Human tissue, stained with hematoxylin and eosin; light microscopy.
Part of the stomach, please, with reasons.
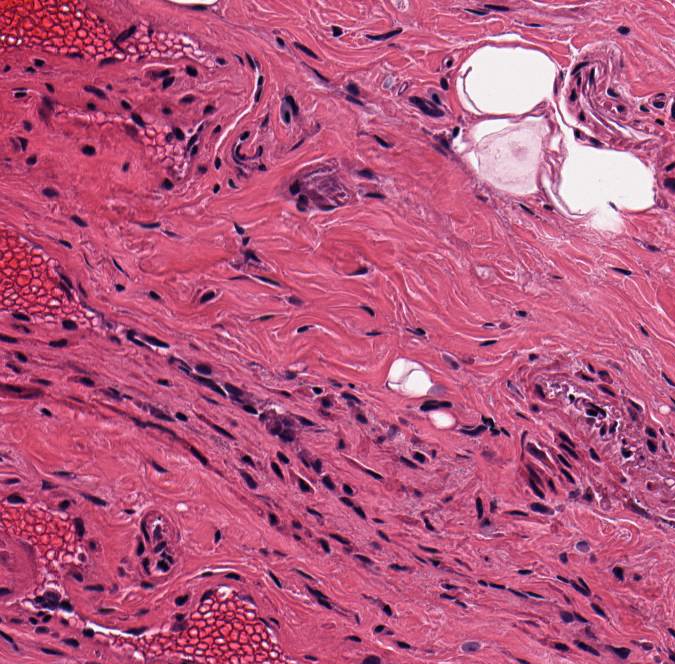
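Dense connective tissue fills this field. Its collagen bundles run mostly on a diagonal, upper left to lower right, and scattered spindle-shaped cells with elongated dark nuclei lie between them.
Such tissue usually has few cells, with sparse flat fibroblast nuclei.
Along the left edge and the bottom, vessels are packed with red blood cells.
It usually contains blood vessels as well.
In the upper right sits a small group of clear rounded spaces.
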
